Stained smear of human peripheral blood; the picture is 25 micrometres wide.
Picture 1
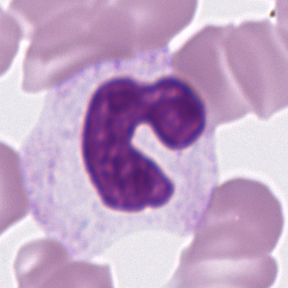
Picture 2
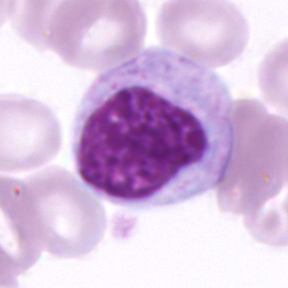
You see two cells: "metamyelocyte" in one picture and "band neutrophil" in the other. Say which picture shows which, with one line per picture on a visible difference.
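Picture 1: band neutrophil. The nucleus is a single unsegmented band curved into a C shape.
Picture 2: metamyelocyte. The nucleus is a single rounded mass without lobes.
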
